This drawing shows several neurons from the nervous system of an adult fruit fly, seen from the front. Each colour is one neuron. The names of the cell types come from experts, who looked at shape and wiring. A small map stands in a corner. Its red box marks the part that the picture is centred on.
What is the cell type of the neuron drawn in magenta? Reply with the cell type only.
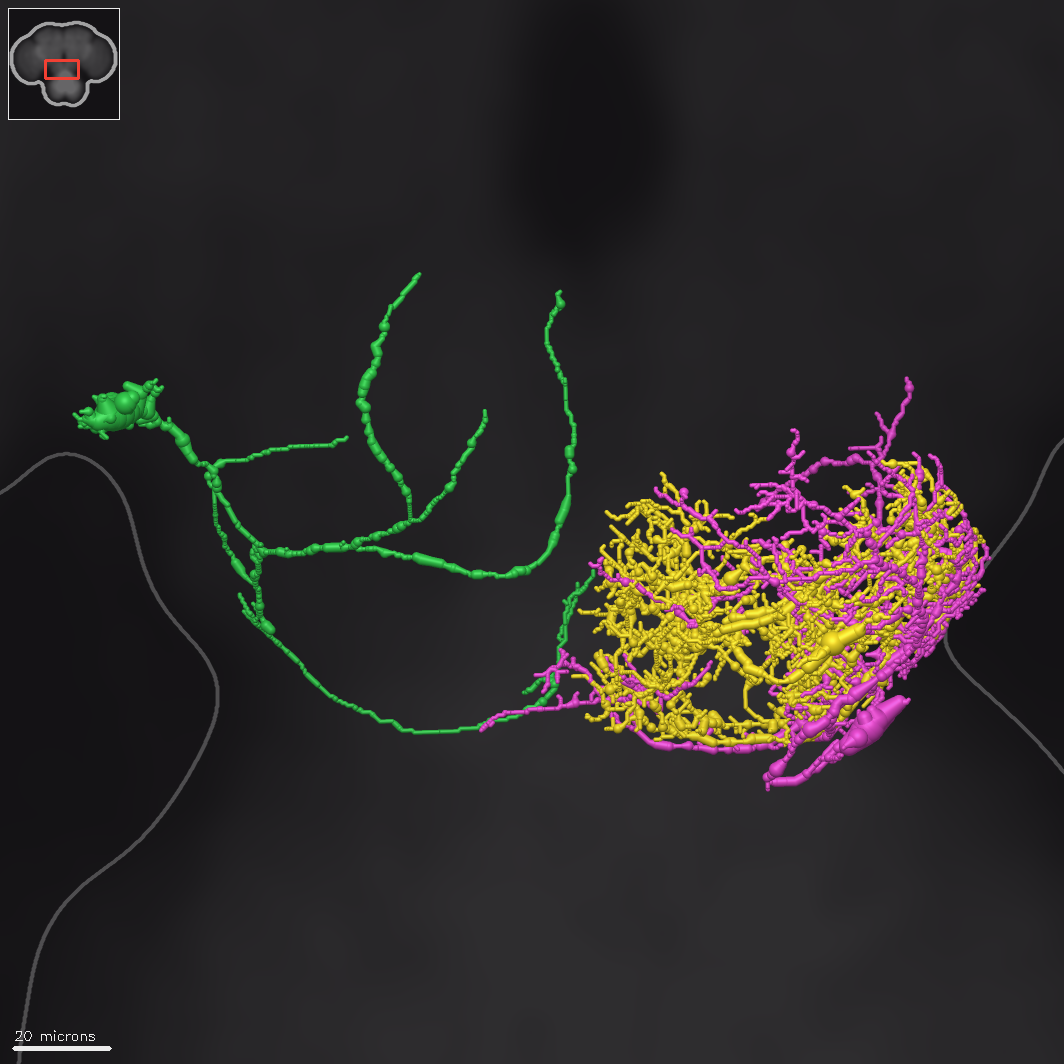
MN2Db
